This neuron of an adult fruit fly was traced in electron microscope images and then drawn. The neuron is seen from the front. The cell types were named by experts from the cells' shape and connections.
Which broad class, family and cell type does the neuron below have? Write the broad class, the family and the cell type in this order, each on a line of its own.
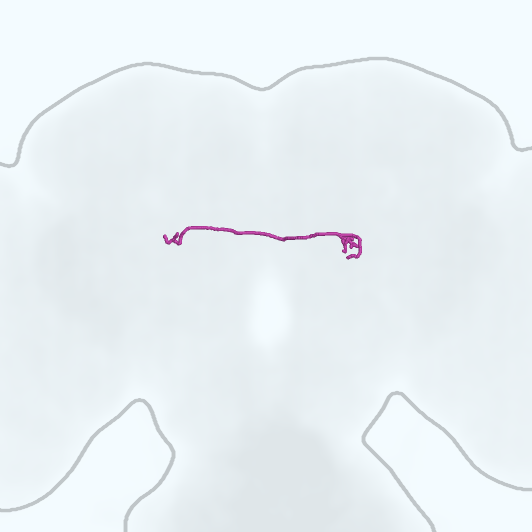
sensory neuron entering the brain
class olfactory
ORN_DL1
